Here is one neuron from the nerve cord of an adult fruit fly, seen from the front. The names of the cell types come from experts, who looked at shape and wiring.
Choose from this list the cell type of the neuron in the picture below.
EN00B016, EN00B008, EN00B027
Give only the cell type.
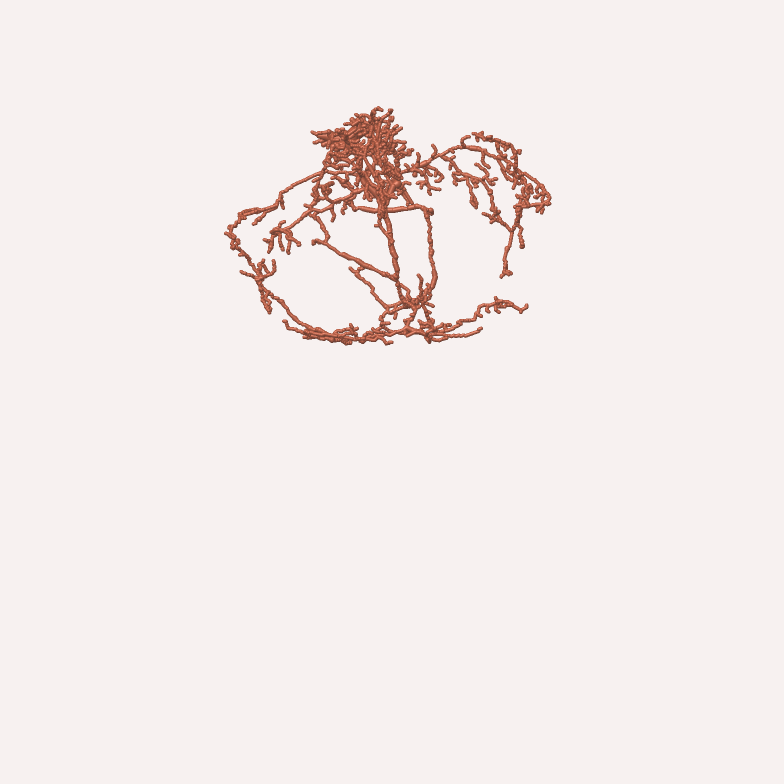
EN00B016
